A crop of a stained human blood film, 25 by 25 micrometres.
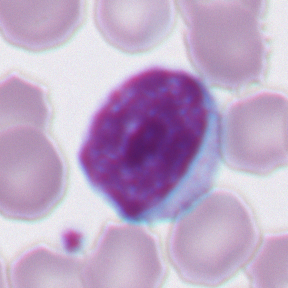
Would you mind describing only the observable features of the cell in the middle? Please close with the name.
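Start with the cytoplasm: it is pale blue, and you won't find any granules in it. Then look at the nucleus, a single mass with no lobes. Finally, follow the outline of the cell; it is smooth, with no projections from the surface. This is a typical lymphocyte.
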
